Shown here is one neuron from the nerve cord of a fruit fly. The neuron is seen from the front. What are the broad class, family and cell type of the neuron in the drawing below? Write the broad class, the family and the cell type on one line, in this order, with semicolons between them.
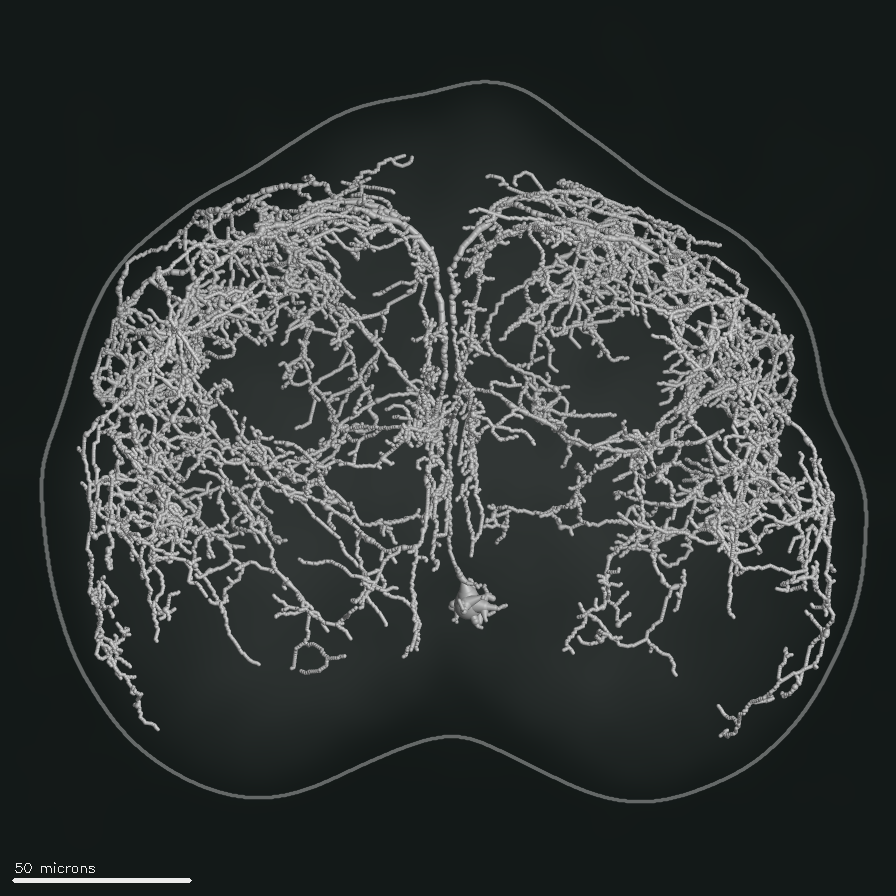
nerve-cord intrinsic neuron; hemilineage 00A; IN00A001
